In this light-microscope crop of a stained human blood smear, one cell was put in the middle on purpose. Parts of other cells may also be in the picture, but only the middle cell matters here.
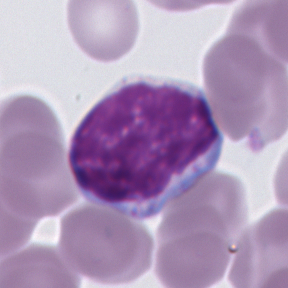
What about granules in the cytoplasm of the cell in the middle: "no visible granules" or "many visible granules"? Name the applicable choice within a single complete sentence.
What its cytoplasm shows is an absence of visible granules.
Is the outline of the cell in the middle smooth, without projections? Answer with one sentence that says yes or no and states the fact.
Yes, this cell's outline runs smooth, without projections.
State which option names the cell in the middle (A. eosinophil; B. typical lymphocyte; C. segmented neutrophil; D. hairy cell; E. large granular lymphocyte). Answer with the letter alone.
E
